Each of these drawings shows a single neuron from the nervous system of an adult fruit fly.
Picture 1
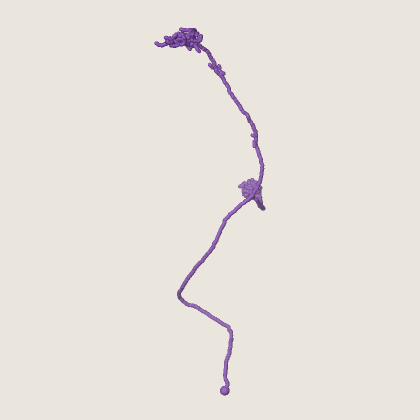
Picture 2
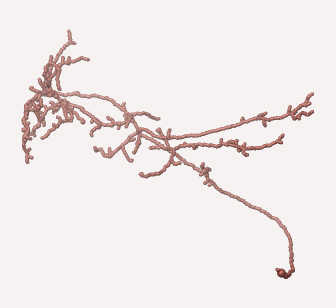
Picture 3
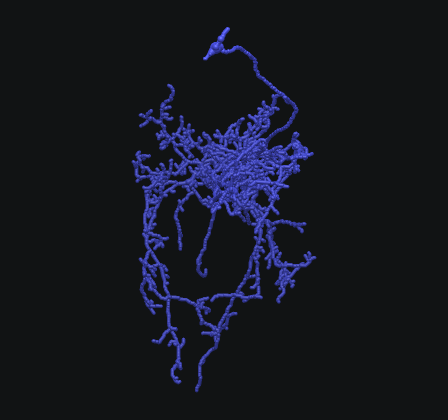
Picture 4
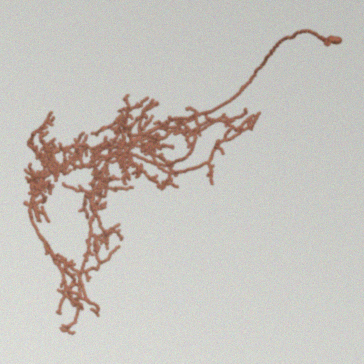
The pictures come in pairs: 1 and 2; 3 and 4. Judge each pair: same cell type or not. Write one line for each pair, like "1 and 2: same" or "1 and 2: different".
1 and 2: different
3 and 4: same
